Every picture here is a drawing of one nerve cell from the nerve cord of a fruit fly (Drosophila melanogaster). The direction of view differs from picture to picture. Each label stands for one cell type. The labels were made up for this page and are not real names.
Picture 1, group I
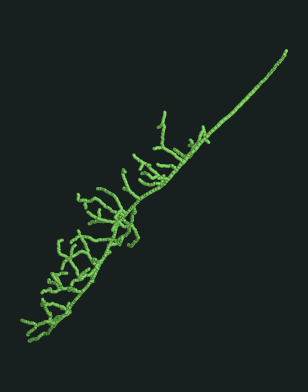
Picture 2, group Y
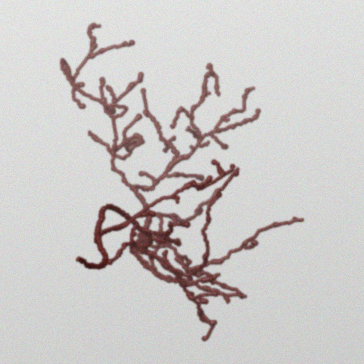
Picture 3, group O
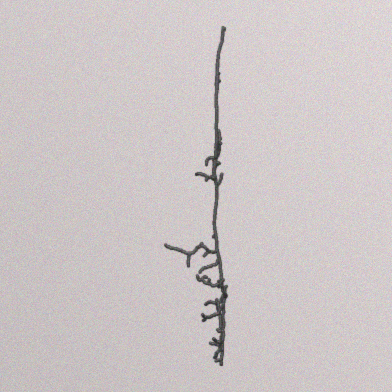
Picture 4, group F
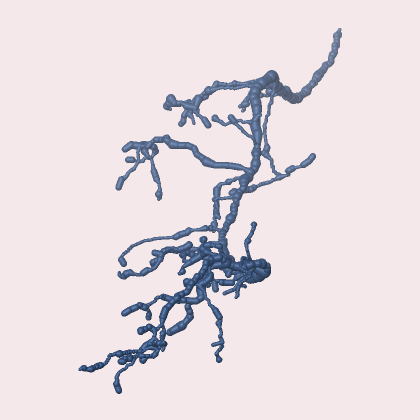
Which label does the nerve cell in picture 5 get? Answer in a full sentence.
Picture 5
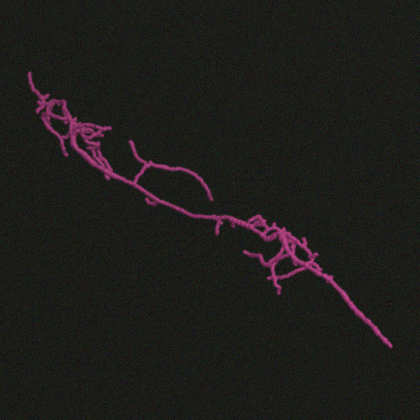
It belongs to group F.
